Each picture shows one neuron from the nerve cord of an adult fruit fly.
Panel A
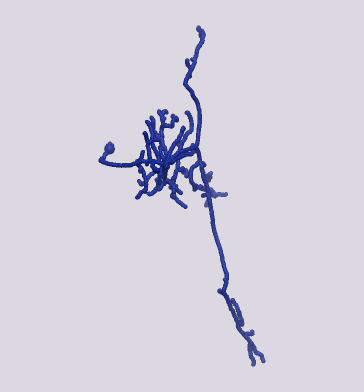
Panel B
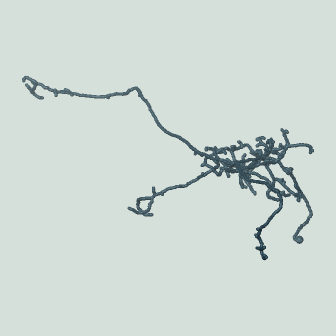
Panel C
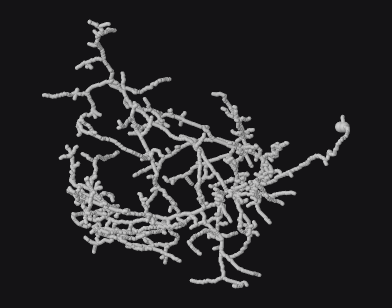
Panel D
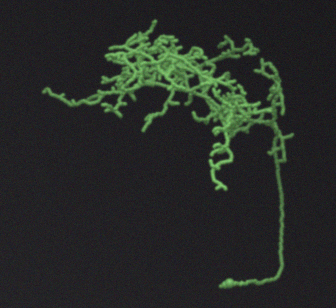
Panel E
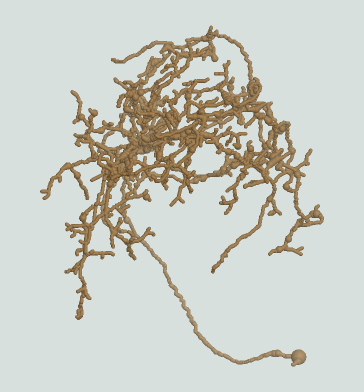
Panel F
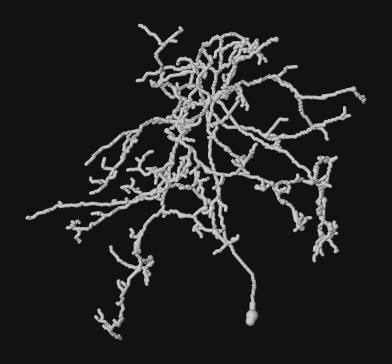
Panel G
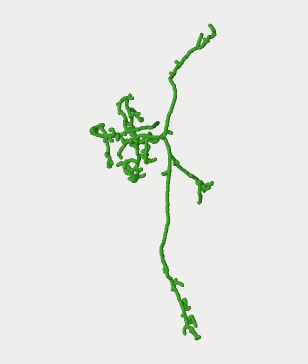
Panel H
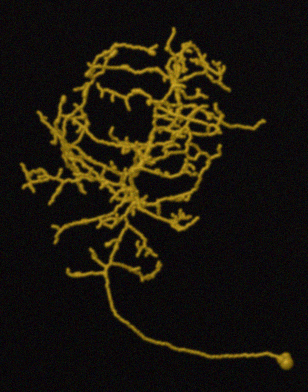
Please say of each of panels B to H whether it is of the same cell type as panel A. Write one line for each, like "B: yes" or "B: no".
B: yes
C: no
D: no
E: no
F: no
G: yes
H: no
